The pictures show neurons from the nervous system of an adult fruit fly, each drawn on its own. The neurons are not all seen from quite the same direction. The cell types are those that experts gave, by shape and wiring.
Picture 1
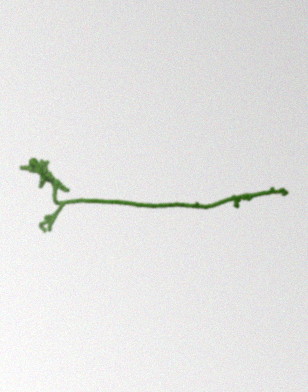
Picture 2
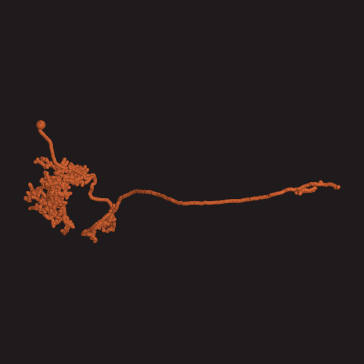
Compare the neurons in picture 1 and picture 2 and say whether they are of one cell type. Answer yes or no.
no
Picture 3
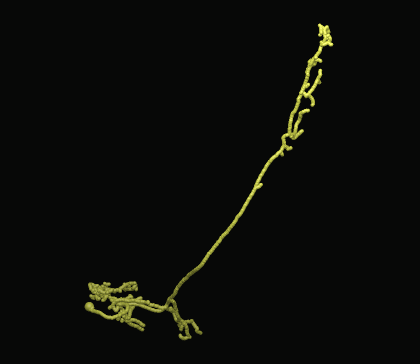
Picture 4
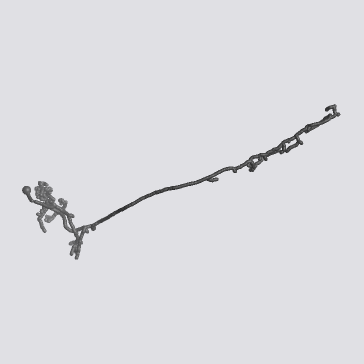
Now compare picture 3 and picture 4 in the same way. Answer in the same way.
yes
